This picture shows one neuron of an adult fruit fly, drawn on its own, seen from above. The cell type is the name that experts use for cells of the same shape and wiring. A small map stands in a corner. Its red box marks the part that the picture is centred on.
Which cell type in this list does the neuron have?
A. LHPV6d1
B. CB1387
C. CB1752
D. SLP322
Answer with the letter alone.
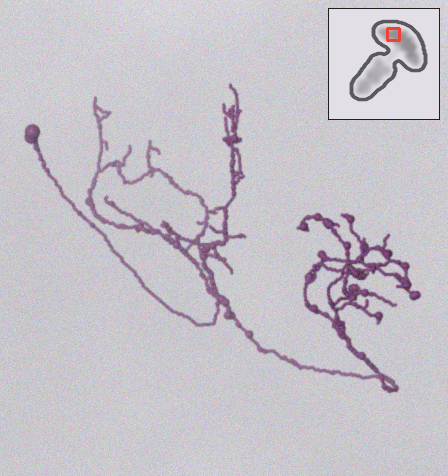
B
